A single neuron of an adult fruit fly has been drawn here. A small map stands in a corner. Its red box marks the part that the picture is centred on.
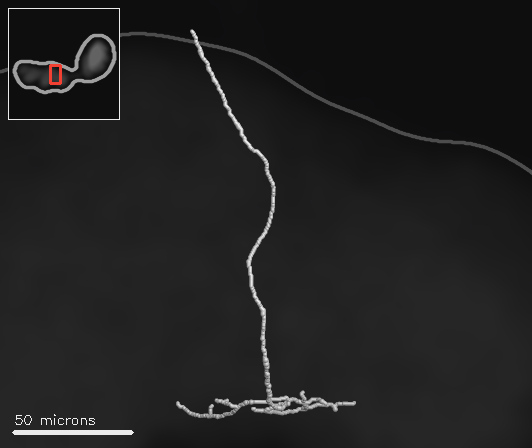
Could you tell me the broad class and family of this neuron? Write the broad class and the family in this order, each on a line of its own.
sensory neuron entering the nerve cord
class mechanosensory tactile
